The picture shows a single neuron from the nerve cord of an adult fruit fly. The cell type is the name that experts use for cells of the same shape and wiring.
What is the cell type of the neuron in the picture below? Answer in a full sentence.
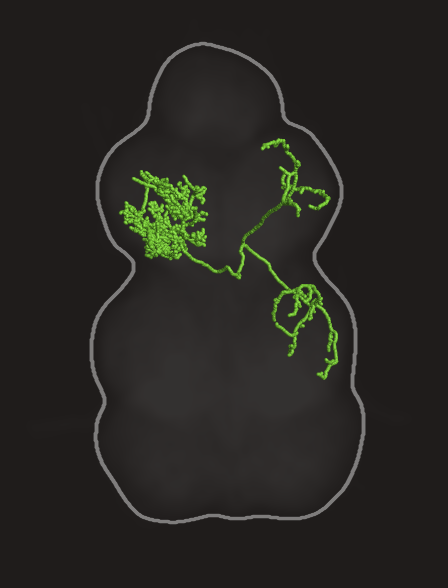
The cell type is IN18B015.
